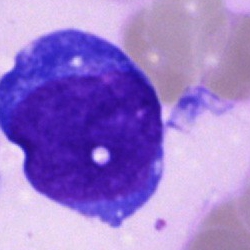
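Proerythroblast at the centre of the field. Notice first how deep blue the cytoplasm is, and how the nucleus fills most of the cell. Follow the edge and you will find it irregular, with small bumps along it. Over the lower middle of the nucleus, look for a small round clear spot.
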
